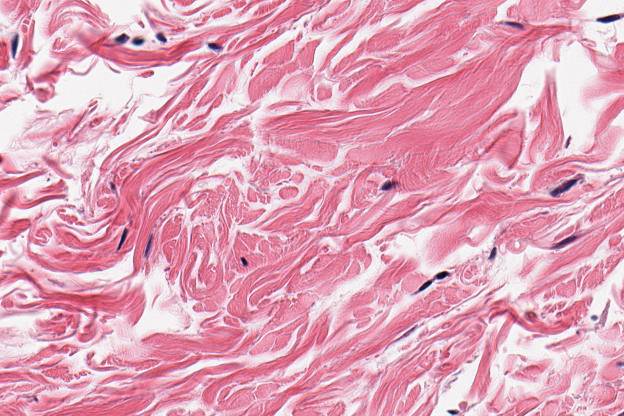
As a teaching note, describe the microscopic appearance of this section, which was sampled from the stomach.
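The entire field is filled by thick, wavy, eosinophilic collagen bundles that interweave irregularly. Most bundles cut lengthwise run diagonally from lower left to upper right. Nuclei are sparse and widely scattered among the bundles. They are slender, elongated and darkly stained, resembling fibroblast nuclei lying along the bundles.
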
